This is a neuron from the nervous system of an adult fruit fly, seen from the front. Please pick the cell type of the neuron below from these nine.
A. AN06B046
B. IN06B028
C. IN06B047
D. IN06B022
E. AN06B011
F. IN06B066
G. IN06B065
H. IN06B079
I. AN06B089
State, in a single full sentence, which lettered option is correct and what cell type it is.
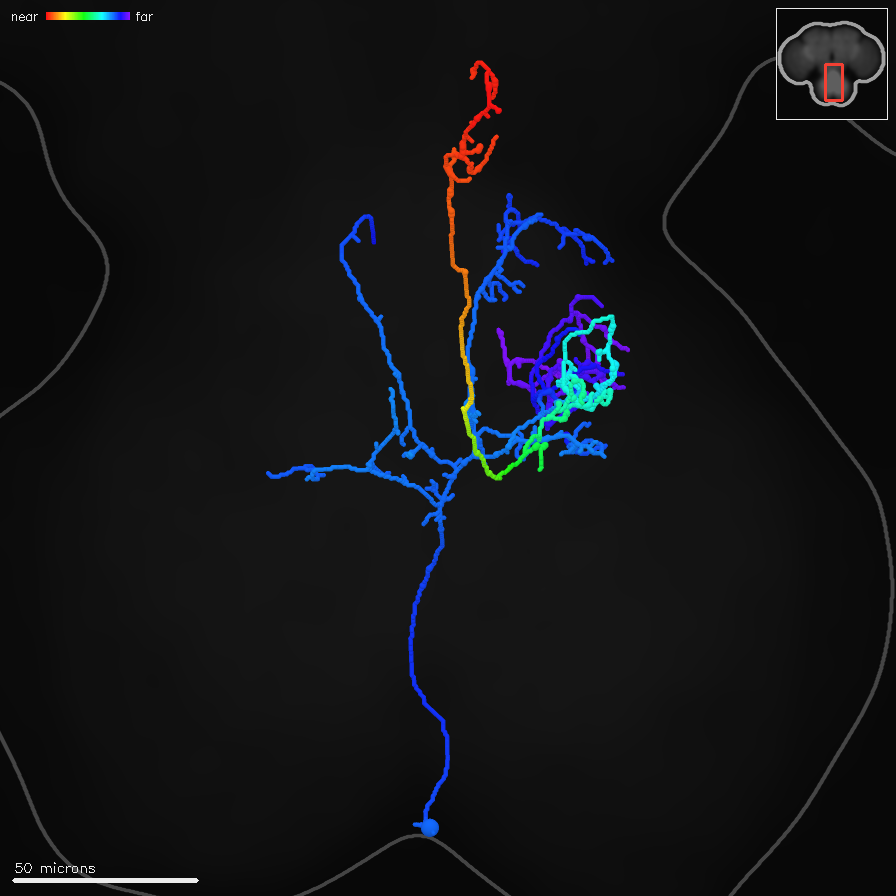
The cell type for the neuron is option A, which is AN06B046.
